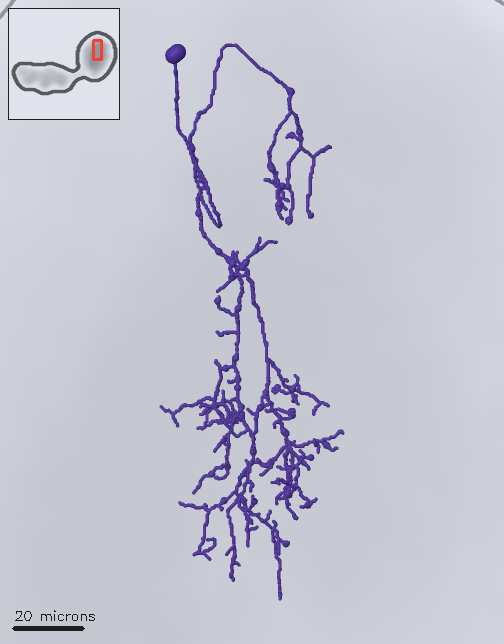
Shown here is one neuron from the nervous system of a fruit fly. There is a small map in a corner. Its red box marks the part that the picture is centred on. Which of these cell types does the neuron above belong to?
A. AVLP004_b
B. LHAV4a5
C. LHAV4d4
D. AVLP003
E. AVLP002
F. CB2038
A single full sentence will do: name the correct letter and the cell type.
The matching cell type for the neuron is option D, AVLP003.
